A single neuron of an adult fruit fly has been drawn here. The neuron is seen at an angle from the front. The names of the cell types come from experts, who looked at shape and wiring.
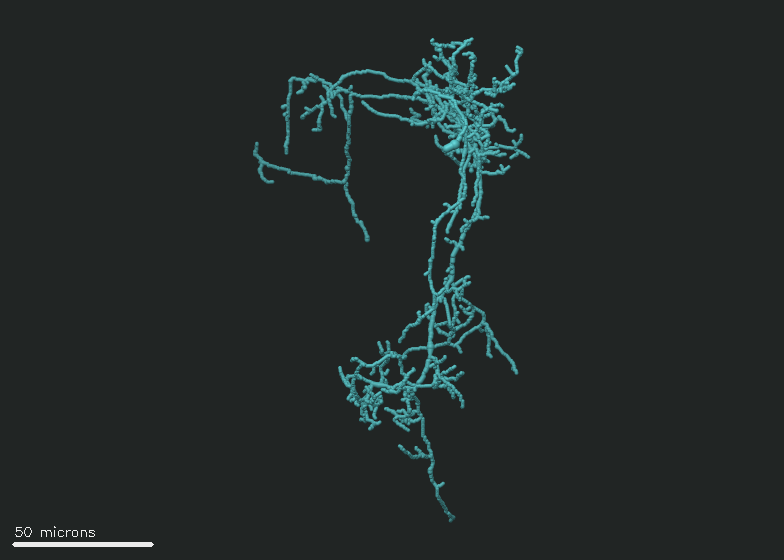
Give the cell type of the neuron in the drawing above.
AVLP037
